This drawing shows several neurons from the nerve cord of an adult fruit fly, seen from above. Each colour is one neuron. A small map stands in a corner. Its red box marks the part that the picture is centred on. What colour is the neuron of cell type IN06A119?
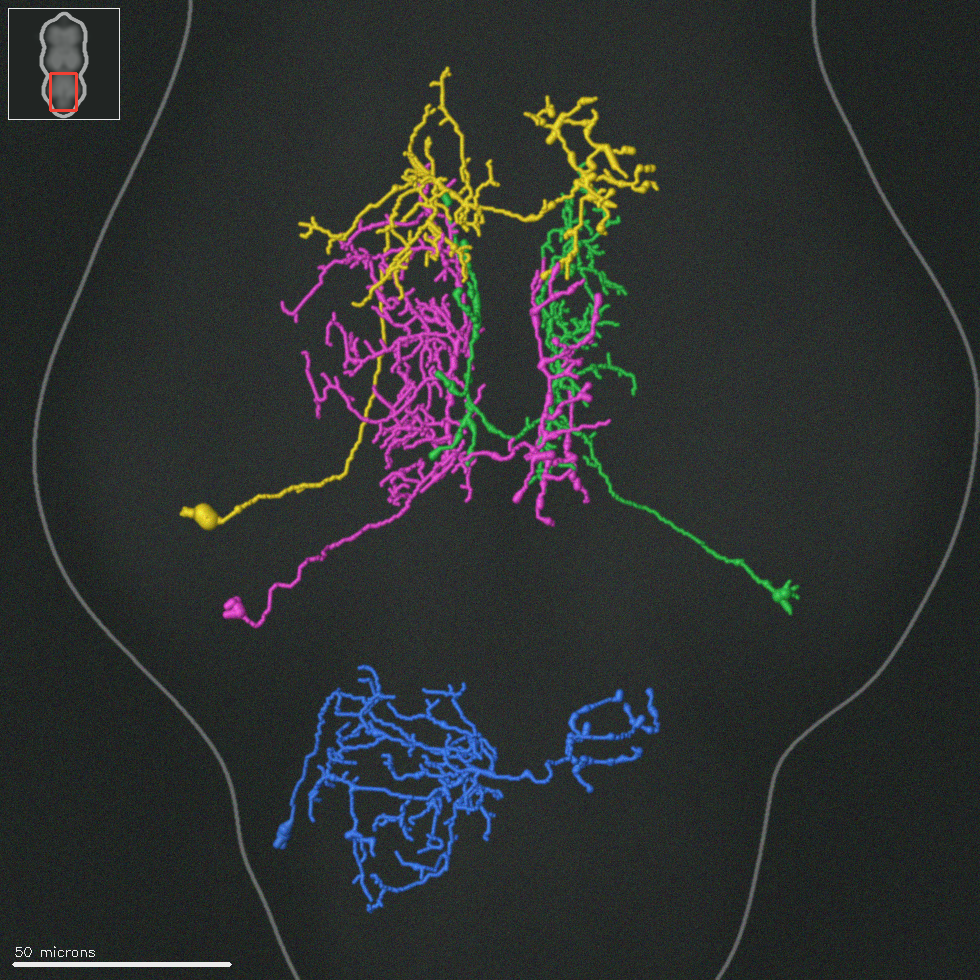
yellow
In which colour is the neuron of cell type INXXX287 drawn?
blue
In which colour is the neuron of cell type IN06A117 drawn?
green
